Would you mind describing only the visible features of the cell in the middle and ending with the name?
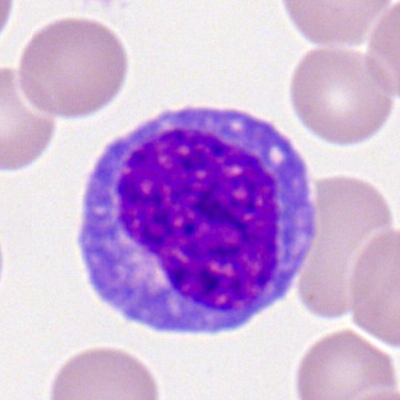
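A shallow indentation marks the lower-left side of the nucleus. The rim of cytoplasm is widest at the lower left of the cell. Chromatin is clumped, with lighter spaces between the darker clumps. Near the upper-right edge, a few small clear spots lie in the cytoplasm. Monocyte is the name for this cell.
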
